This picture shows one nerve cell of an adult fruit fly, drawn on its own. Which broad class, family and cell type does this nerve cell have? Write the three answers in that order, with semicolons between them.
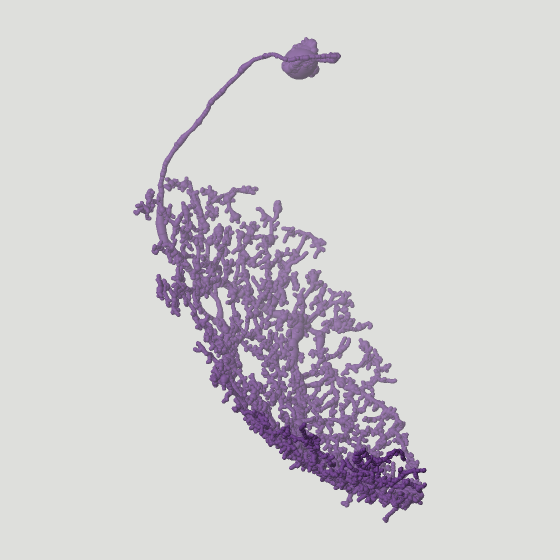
optic-lobe intrinsic neuron; Li; Li28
